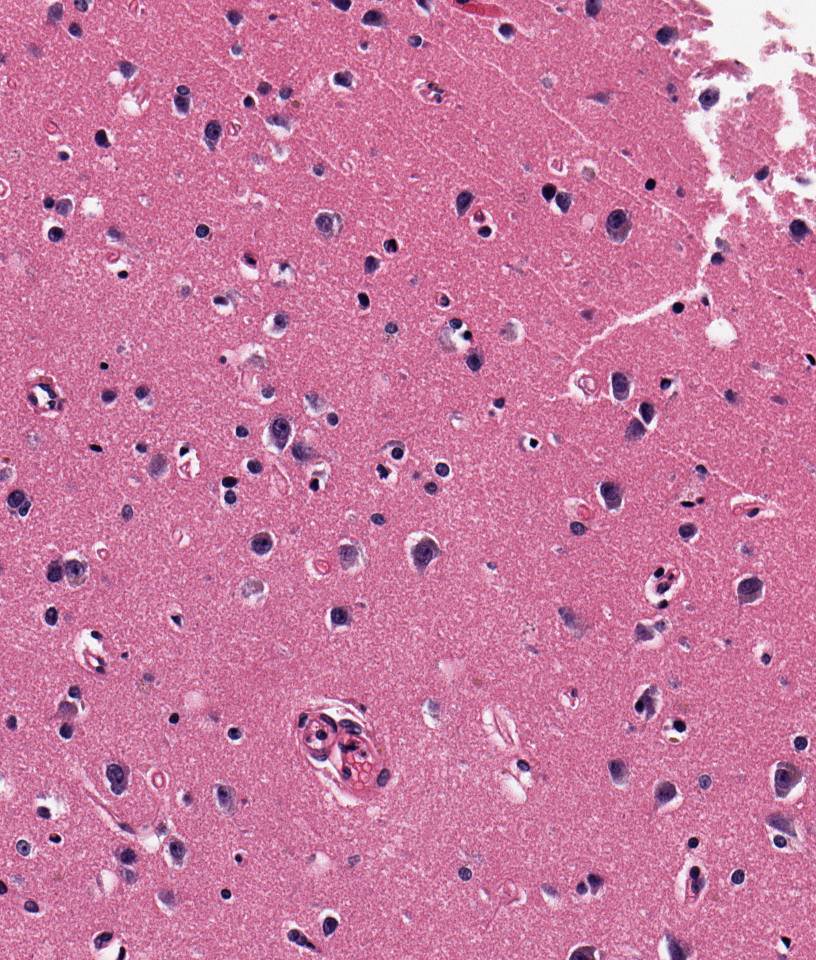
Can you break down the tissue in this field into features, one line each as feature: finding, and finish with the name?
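Background: finely granular pink throughout, it seems, with no organised units.
Spread: single cells scattered fairly evenly.
Commonest cells: small, round, dark nuclei, hardly any cytoplasm visible.
Larger cells: fewer, paler round nuclei, a rim of purplish cytoplasm, some tapering to a point.
Halos: many cells sit in clear white spaces, set apart from the pink.
Tissue: cerebral cortex.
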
